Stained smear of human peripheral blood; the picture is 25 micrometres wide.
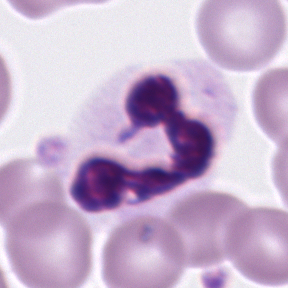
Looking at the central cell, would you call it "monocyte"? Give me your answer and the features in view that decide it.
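First, the nucleus: its lobes form a curved chain open to the left.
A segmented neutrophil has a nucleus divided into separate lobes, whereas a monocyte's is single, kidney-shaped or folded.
This goes with segmented neutrophil and against monocyte. The cytoplasm is pale pinkish-lilac, which favours segmented neutrophil.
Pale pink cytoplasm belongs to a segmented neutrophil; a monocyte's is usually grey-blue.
Plentiful cytoplasm and no visible nucleoli would suit a monocyte too.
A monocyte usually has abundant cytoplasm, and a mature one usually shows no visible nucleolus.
Verdict: not a monocyte but a segmented neutrophil.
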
